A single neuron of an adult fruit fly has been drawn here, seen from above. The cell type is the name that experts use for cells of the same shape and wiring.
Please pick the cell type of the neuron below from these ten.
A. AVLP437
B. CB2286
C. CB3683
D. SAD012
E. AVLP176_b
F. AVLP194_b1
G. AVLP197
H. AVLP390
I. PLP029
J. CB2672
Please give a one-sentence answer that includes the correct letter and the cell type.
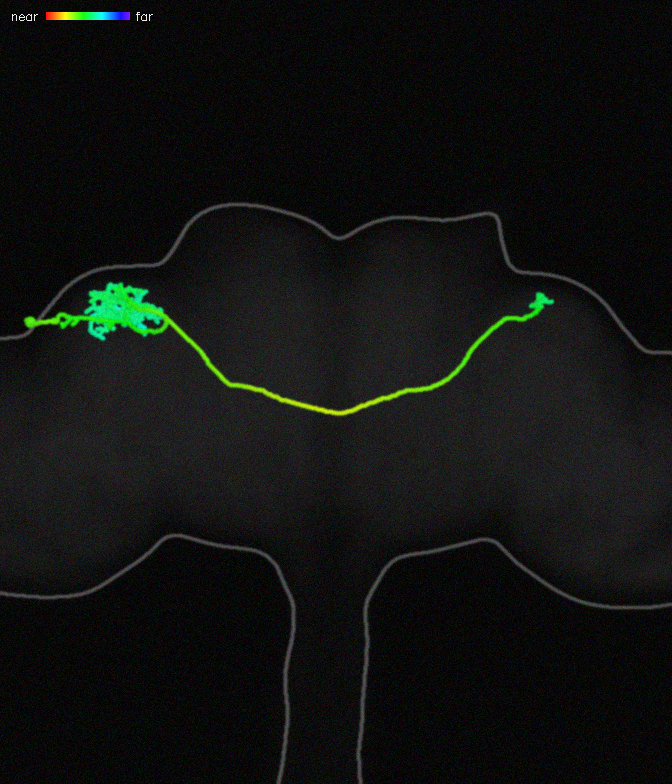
The cell type is AVLP194_b1 for the neuron, matching option F.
